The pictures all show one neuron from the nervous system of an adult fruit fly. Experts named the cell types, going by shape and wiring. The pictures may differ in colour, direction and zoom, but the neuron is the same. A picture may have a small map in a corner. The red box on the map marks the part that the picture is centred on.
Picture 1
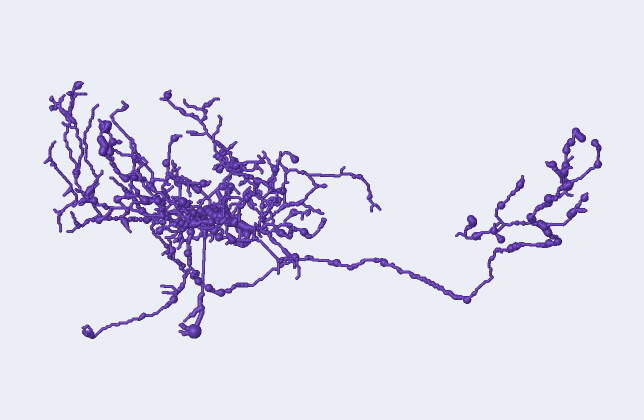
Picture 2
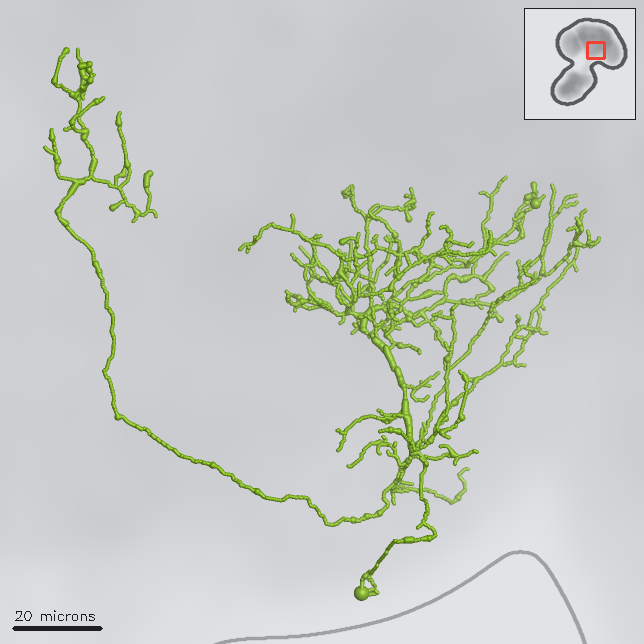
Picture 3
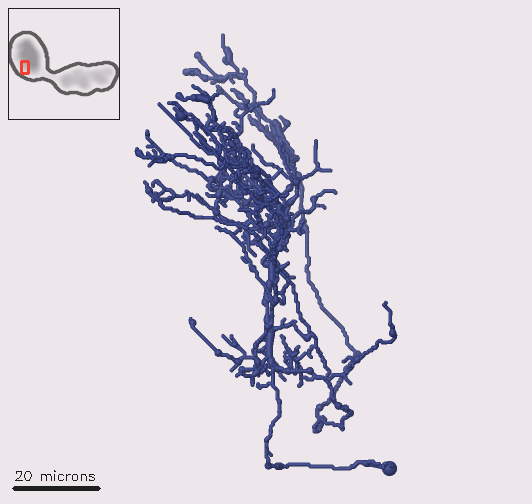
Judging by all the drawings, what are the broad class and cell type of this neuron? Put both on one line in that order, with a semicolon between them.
central-brain intrinsic neuron; GNG230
